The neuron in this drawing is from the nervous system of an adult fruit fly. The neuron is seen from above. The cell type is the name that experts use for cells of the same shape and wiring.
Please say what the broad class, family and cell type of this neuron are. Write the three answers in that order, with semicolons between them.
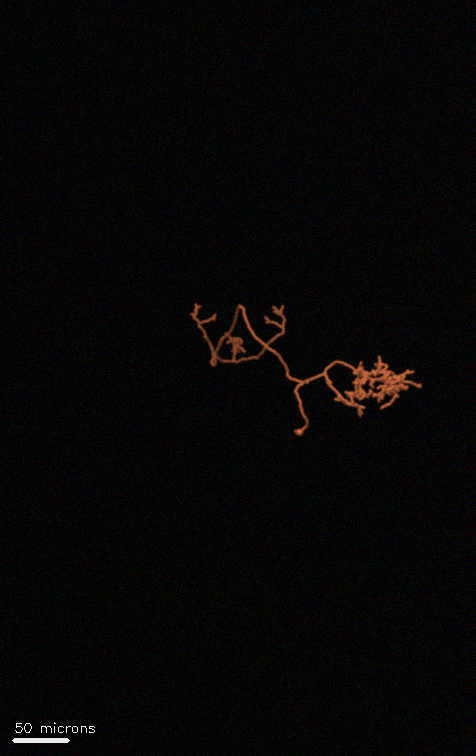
central-brain intrinsic neuron; hemilineage SMPpv1; LHPV11a1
